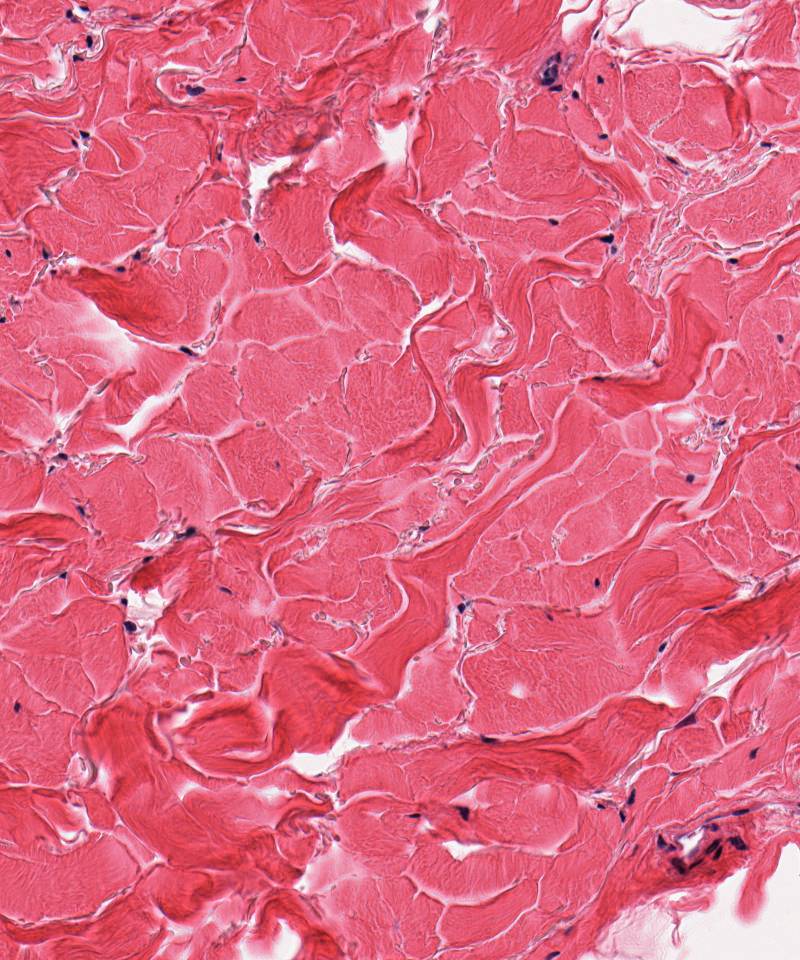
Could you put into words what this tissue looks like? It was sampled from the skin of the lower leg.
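Field entirely filled by thick eosinophilic collagen bundles running in many different directions. Nuclei sparse, small, dark and elongated, lying along the bundle edges. Small clusters of dark nuclei, likely small vessels, at top right of centre and in lower right corner. No epithelium anywhere in the field.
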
